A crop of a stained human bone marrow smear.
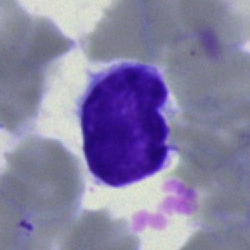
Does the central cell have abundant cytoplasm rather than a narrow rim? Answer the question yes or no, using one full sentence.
No, the cell has scant cytoplasm instead of a broad area.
